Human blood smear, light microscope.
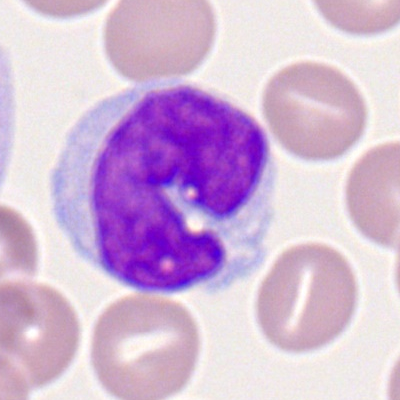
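Monocyte, its nucleus curved into a C whose notch opens towards the right. Pale grey-blue cytoplasm fills that notch, and a few small pale round dots sit in and near it.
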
